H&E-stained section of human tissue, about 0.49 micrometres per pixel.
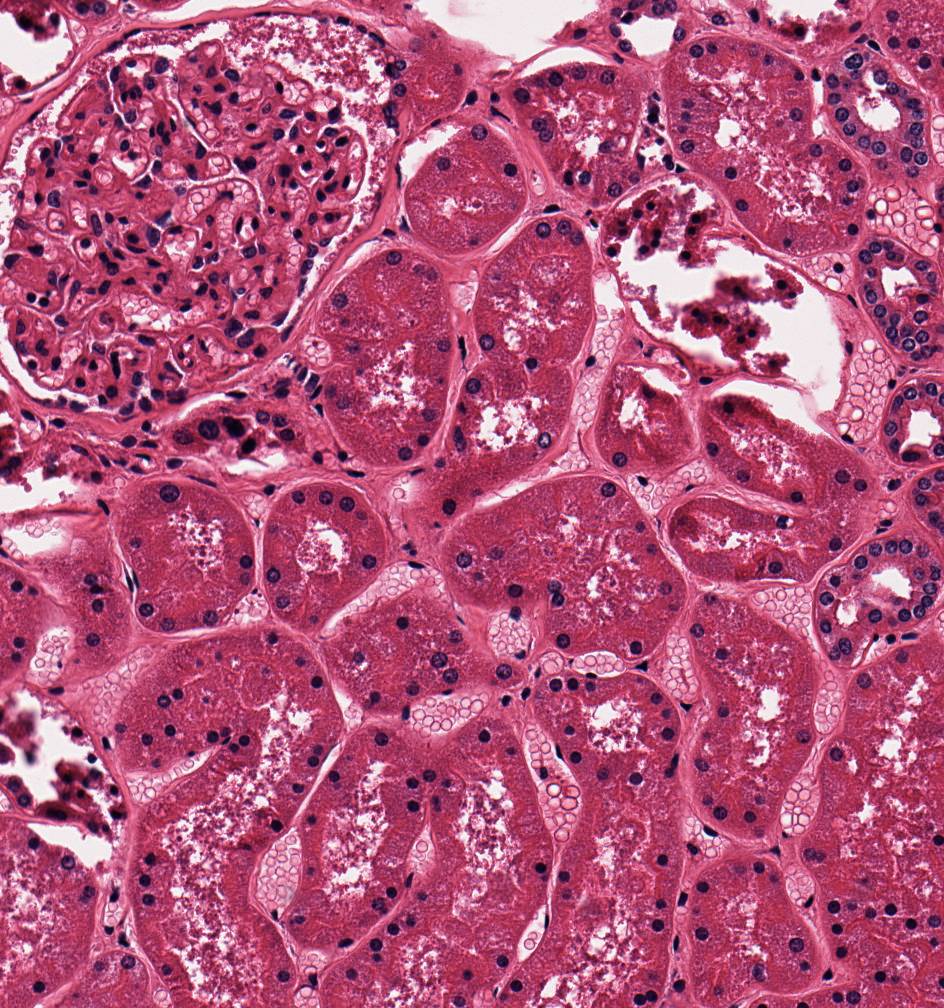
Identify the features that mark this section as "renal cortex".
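This is renal cortex, and the rounded glomerulus in the upper left corner, with its thin capsule and narrow clear space, goes with that name.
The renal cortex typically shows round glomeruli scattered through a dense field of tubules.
The rest of the field fits that too: it is filled with closely packed tubules cut in cross-section, each lined by a single layer of epithelial cells. Most of these tubules have large cells with abundant, deep pink, granular cytoplasm and round dark nuclei. Along the right edge, the tubules are smaller, with more crowded nuclei, less cytoplasm and clean, open, rounded lumens.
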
